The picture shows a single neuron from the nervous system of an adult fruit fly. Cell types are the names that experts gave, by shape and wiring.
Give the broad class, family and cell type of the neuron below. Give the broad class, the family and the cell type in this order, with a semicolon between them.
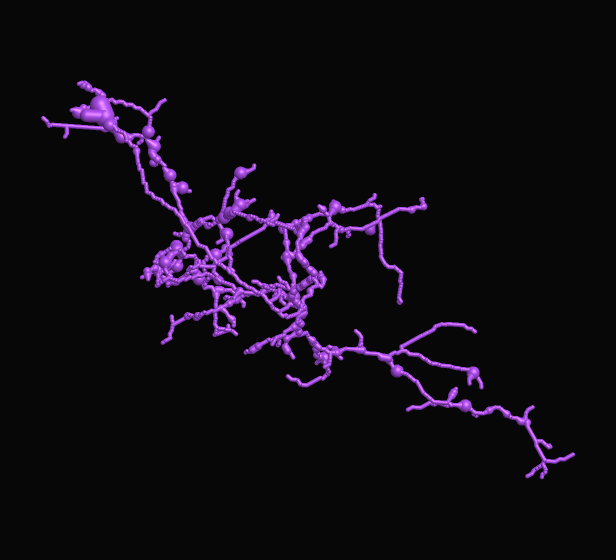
central-brain intrinsic neuron; hemilineage VLPd&p1_dorsal; SIP015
